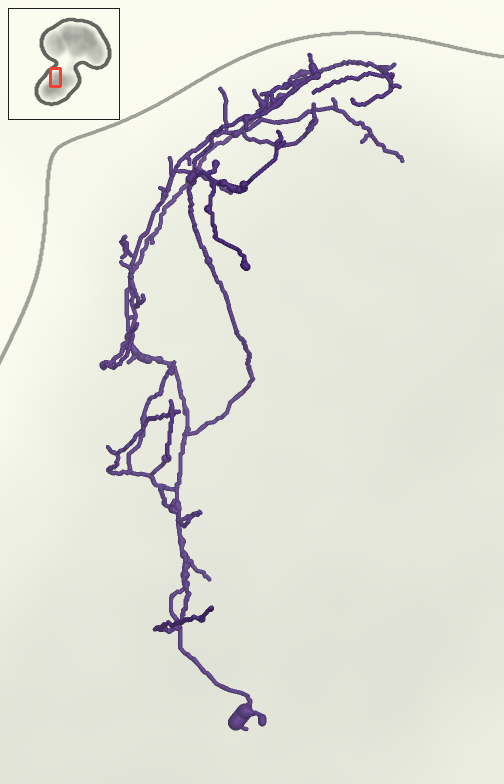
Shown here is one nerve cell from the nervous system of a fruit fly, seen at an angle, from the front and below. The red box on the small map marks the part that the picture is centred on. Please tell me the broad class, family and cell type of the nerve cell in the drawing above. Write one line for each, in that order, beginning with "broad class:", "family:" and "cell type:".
broad class: nerve-cord intrinsic neuron
family: hemilineage 04B
cell type: IN04B015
